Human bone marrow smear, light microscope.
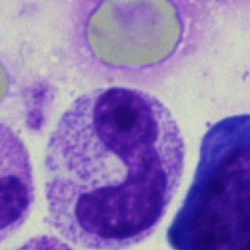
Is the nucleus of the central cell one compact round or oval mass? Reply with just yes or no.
No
